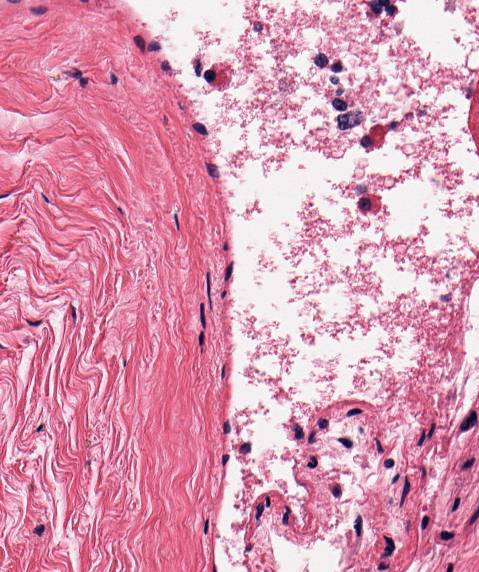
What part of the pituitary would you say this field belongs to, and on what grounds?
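The field shows dense connective tissue. It forms a broad band of dense pink fibrous tissue across the left half, with wavy fibres running mainly top to bottom and sparse, thin, dark nuclei.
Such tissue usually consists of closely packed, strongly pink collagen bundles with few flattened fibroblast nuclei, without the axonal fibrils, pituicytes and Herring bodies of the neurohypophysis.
Its right border bulges convexly into the adjacent space, with a single row of flattened dark nuclei along it.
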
